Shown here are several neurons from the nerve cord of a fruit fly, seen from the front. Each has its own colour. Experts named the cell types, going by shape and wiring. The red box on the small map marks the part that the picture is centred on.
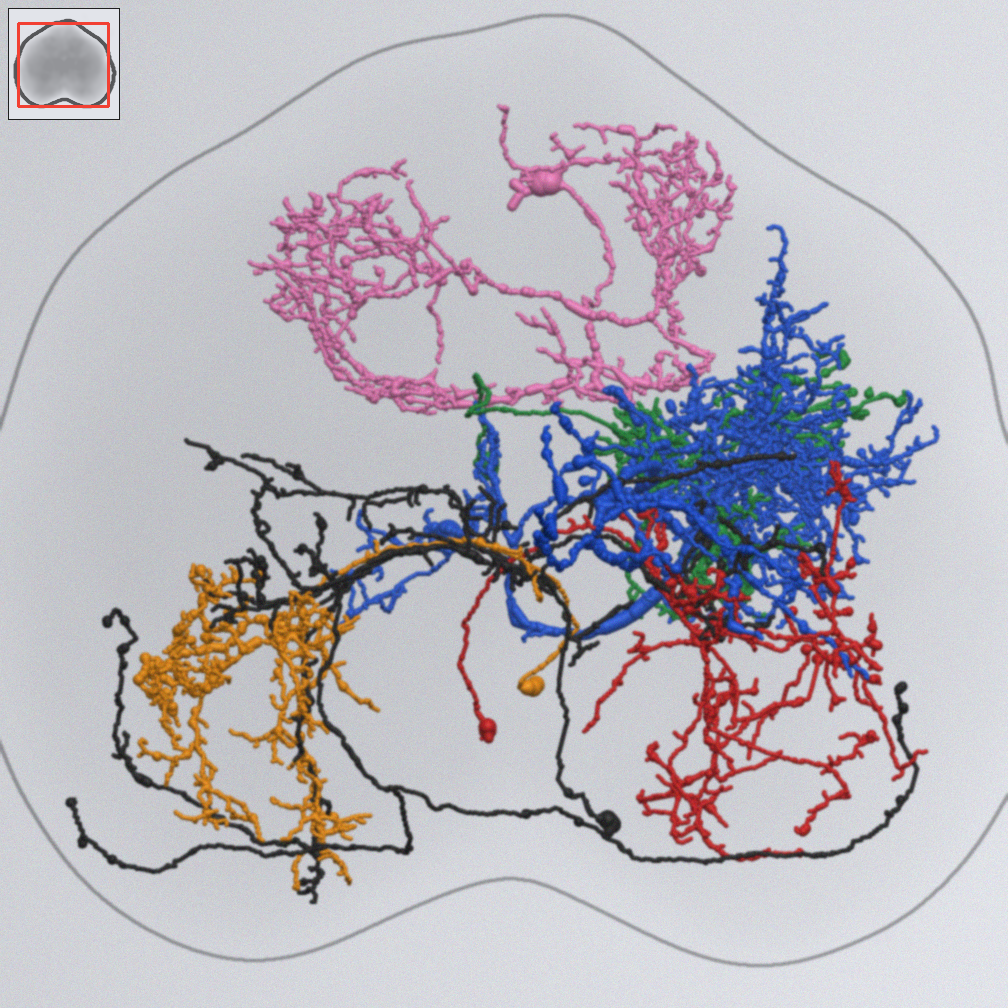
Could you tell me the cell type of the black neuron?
IN12B046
